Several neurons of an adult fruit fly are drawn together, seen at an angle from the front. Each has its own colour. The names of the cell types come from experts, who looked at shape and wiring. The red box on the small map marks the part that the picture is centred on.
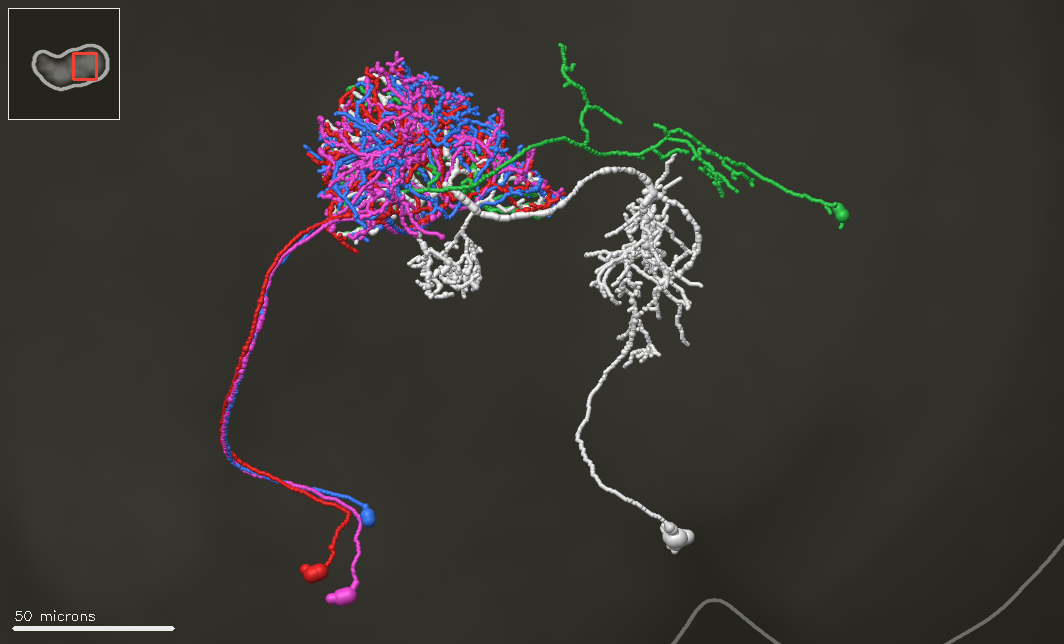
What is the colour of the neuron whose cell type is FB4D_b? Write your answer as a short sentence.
The colour is red.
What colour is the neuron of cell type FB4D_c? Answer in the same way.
The colour is magenta.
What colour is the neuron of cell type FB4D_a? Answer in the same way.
The colour is blue.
